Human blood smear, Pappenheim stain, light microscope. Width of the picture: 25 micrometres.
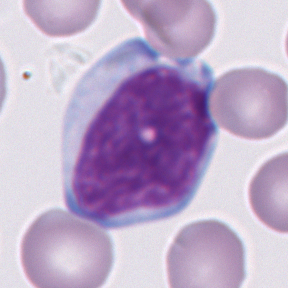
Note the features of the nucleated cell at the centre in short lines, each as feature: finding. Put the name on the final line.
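Nucleus: single oval mass, no lobes
Nuclear spot: small, round and pale, near the centre
Cytoplasm: pale blue
Cytoplasmic rim: wider on the left than on the right
Cell size: about 17 by 14 micrometres
Nuclear share: about 70% of the cell's area
Name: myeloblast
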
